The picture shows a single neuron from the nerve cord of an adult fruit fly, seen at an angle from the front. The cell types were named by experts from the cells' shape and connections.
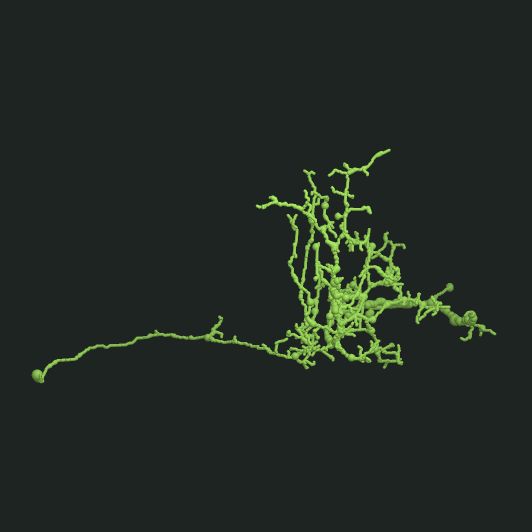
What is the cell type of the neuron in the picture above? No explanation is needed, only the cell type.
IN14A043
